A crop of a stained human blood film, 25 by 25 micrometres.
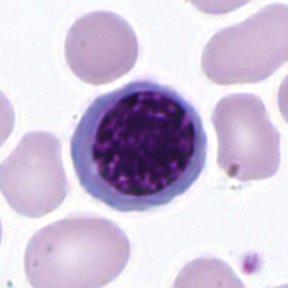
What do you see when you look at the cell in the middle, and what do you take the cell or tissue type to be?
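The nucleus, I notice, sits slightly off-centre, toward the upper right of the cell. Its chromatin is coarsely clumped into dark purple blocks with paler gaps between them. I can see no nucleoli, and the cytoplasm shows no visible granules. So this is a normoblast.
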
